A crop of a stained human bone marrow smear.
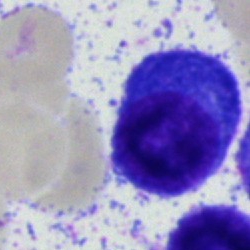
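Plasma cell, central cell, stained human bone marrow smear. Outline round and smooth, no projections or blebs. Chromatin dense, dark purple. Deep blue cytoplasmic rim, widest across the top.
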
